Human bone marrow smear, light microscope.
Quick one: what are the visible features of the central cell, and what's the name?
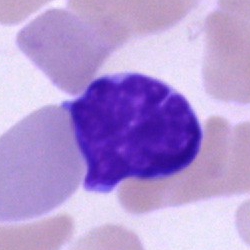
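First, the outline is irregular and slightly lumpy rather than smoothly round. Second, the nucleus fills almost the whole cell. Third, the chromatin is dark and dense, with small paler patches between clumps. Fourth, a thin pale crease crosses the upper right part of the nucleus. Finally, the name: lymphocyte.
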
